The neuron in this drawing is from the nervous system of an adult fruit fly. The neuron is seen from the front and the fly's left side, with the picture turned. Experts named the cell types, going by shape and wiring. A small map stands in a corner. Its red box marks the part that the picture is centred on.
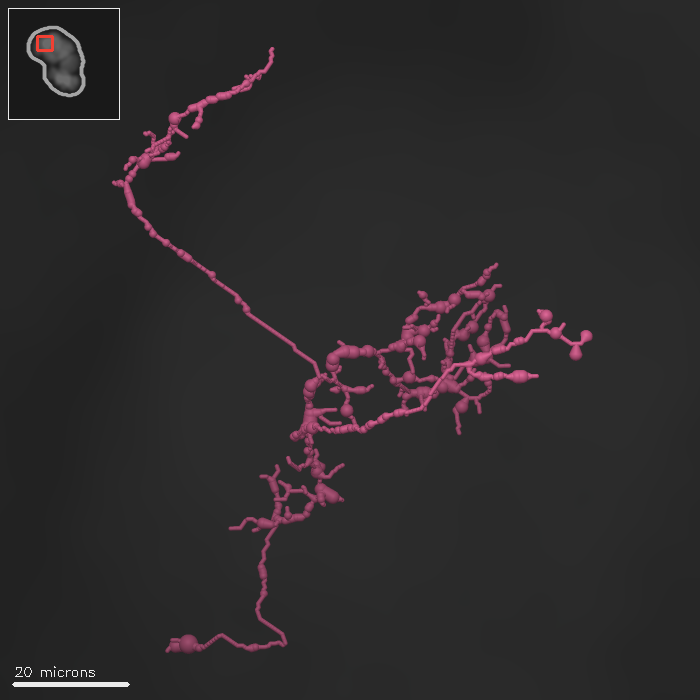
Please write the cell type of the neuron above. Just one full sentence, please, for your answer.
Typed by cell type, the neuron is Y12.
